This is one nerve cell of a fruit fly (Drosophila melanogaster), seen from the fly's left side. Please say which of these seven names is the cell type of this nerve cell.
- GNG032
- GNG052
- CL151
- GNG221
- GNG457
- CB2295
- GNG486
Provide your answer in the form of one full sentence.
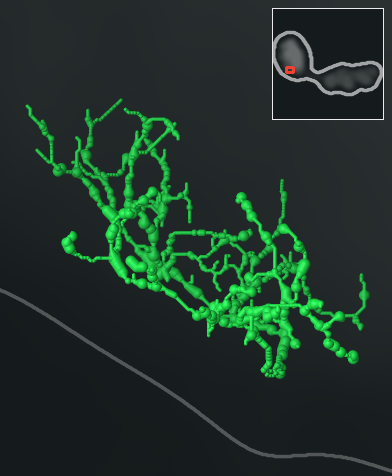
This nerve cell is classified under the cell type GNG221.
